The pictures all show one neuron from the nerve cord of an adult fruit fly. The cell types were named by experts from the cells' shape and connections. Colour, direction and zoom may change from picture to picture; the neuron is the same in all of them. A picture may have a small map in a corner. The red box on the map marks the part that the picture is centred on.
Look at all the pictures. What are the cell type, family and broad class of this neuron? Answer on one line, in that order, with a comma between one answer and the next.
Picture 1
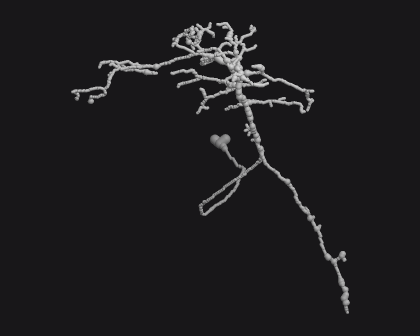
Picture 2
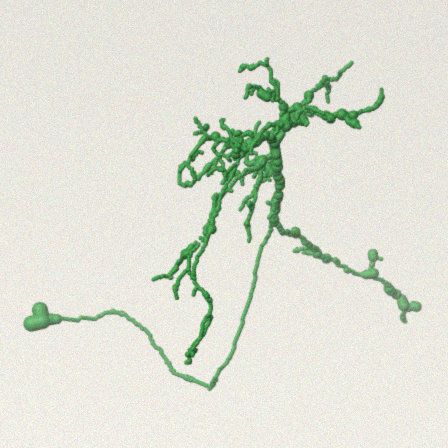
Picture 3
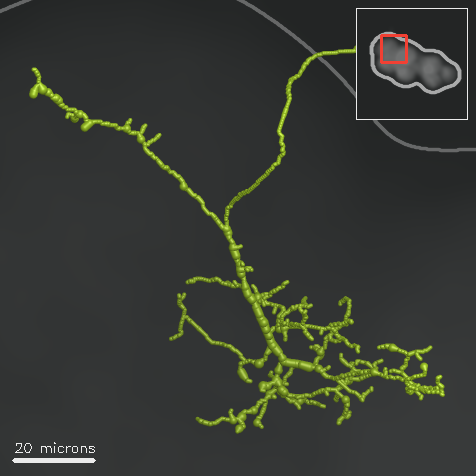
IN21A084, hemilineage 21A, nerve-cord intrinsic neuron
